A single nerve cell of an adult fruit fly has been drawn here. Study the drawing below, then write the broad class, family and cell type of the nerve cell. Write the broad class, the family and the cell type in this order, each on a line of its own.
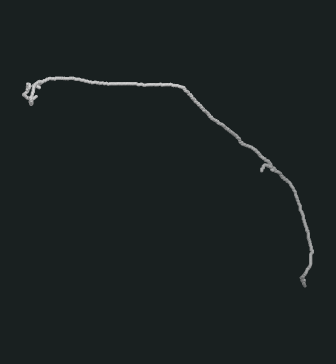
sensory neuron entering the brain
class olfactory
ORN_DA3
